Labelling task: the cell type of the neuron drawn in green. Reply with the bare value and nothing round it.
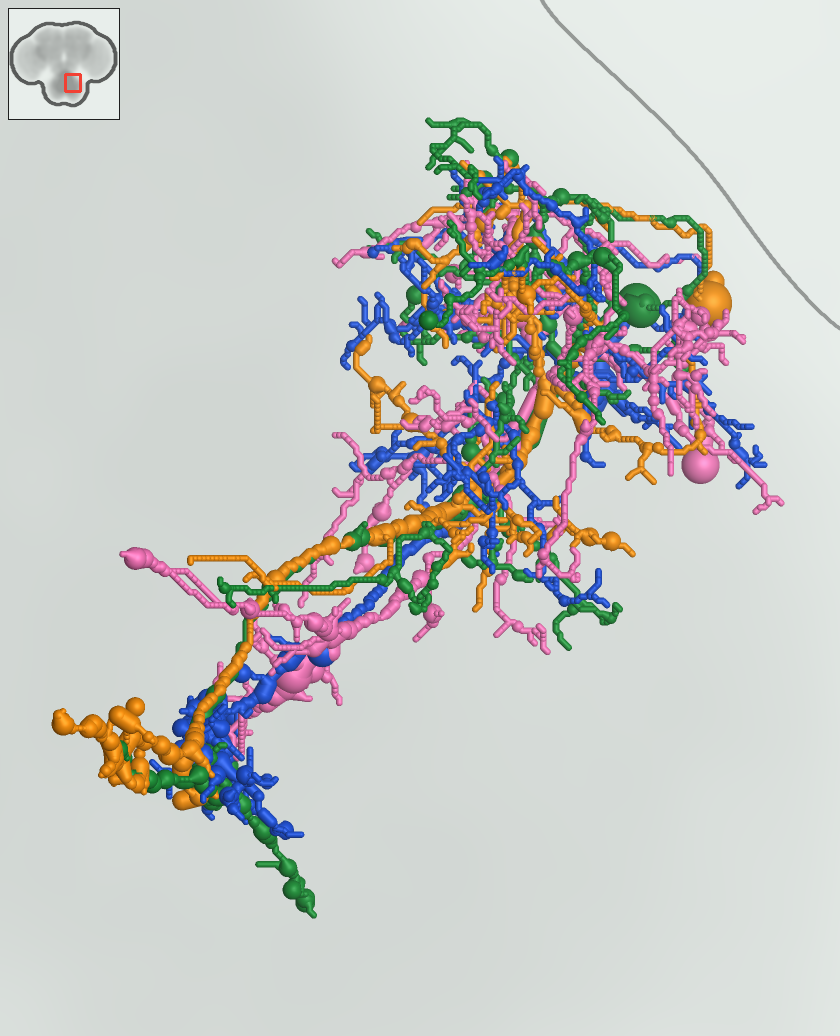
IN19A088_c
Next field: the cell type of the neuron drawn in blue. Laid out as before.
IN19A091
